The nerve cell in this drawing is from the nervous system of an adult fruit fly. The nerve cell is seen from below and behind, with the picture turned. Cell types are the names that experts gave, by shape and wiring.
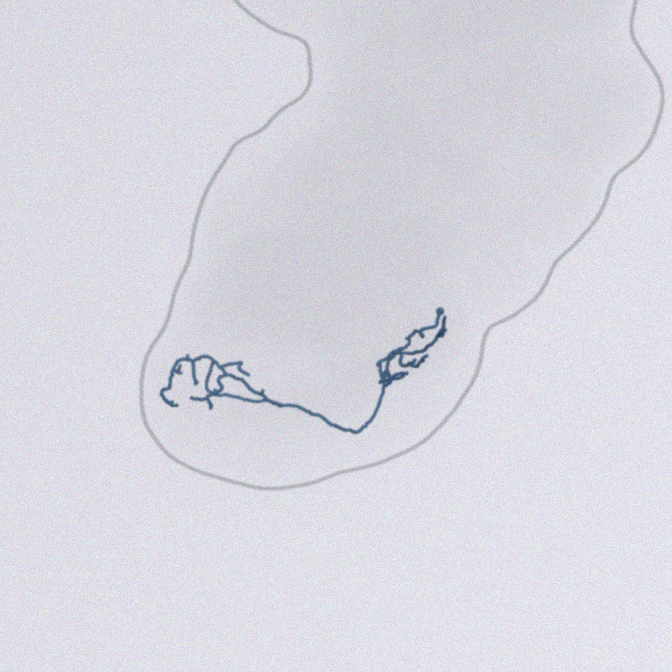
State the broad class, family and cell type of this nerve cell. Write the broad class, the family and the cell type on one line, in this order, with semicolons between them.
optic-lobe intrinsic neuron; Cm; Cm23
